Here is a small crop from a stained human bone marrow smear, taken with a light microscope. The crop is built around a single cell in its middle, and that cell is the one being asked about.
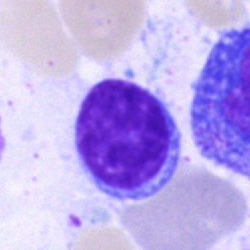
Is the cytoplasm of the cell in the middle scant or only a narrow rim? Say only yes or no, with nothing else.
Yes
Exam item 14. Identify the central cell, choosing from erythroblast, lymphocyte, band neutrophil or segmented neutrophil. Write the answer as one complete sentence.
Occupying the centre of the crop is a lymphocyte.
